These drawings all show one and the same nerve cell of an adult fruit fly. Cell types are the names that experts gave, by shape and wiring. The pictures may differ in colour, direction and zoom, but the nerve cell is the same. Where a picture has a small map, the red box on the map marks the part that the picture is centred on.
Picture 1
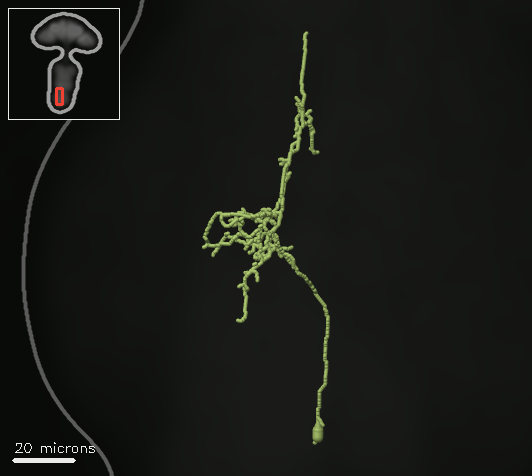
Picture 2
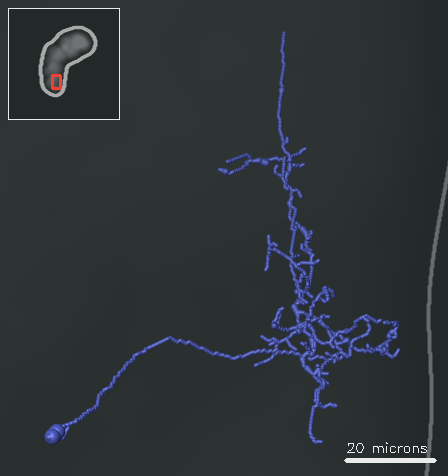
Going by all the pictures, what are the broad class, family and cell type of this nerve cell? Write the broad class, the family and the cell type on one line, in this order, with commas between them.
nerve-cord intrinsic neuron, hemilineage 02A, IN02A054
